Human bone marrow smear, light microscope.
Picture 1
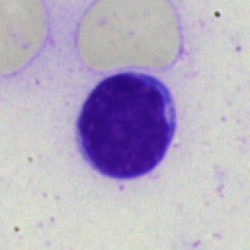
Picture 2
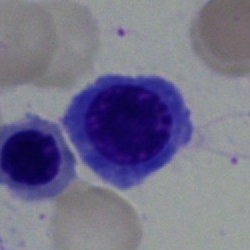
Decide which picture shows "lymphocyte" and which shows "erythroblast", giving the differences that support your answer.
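Picture 1 shows a lymphocyte, and picture 2 shows an erythroblast. The lymphocyte has a round, smooth outline, whereas the erythroblast's outline is irregular, with small blunt bulges along its edge. In the lymphocyte, the chromatin is dense and stains deep purple throughout, and no distinct nucleolus is visible in the nucleus.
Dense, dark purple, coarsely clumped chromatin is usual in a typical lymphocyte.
The lymphocyte's blue cytoplasm forms only a thin rim, seen mostly along the right side, while the erythroblast has a moderate rim of deep blue cytoplasm surrounding its nucleus. Neither cell shows granules in its cytoplasm, and the erythroblast's cytoplasm also shows no vacuoles.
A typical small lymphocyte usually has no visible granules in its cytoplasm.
A small pale spot lies at the right edge of the lymphocyte, and a smaller cell with a darker, denser nucleus touches the lower left side of the erythroblast.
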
